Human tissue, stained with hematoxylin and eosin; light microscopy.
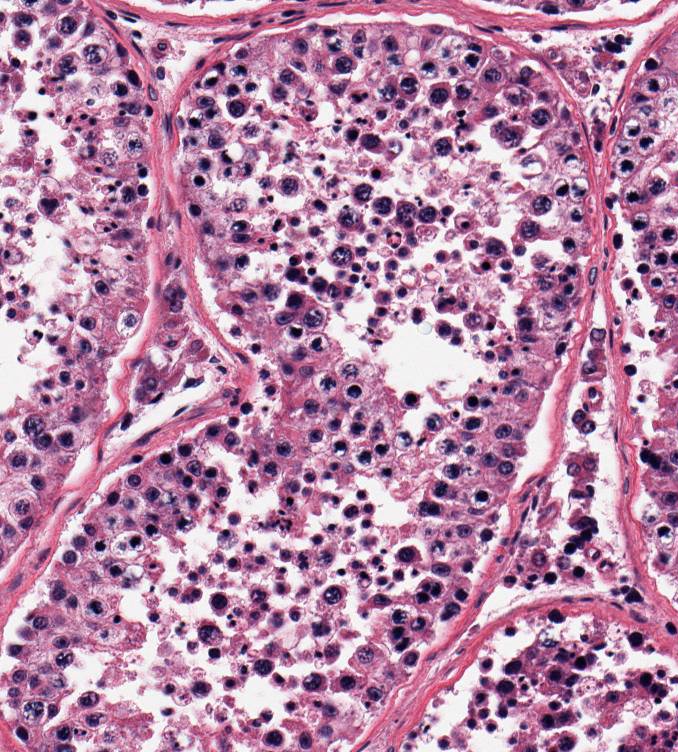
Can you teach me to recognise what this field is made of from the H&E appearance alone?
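Seminiferous tubule. Profiles: closely packed rounded tubules, a large one central. Wall: thin, pink and fibrous, with flattened, elongated dark nuclei.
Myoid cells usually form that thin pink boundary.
Lining: stratified epithelium many cells thick, of rounded cells, many small ones with dense, very dark round nuclei toward the lumen.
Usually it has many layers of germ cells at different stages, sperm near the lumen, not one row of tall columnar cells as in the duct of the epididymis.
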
